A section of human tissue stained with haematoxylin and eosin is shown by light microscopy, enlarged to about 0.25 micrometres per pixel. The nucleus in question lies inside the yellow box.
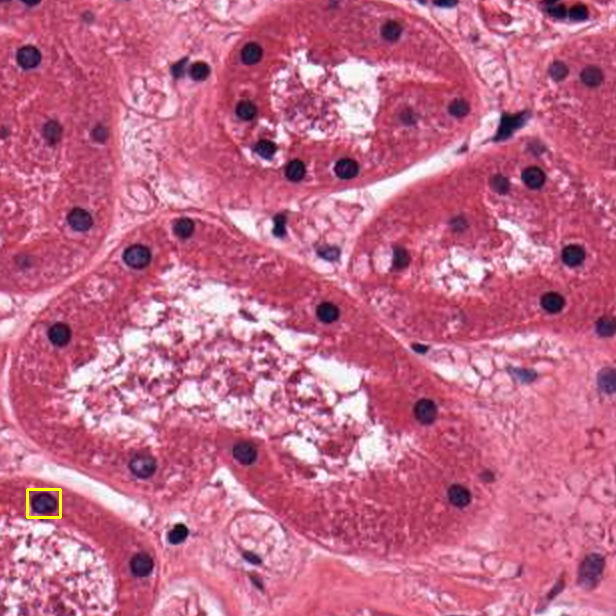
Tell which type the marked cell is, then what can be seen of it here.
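It is a proximal tubule cell. The cytoplasm is deep pink and finely granular, forming a broad band around the nucleus. No border is visible between this cell and its neighbours; the pink cytoplasm runs on continuously along the tubule wall. It sits in a single row of cells lining a tubule, with the tubule's outer edge on one side and a lumen holding pale, foamy, fragmented material on the other.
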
